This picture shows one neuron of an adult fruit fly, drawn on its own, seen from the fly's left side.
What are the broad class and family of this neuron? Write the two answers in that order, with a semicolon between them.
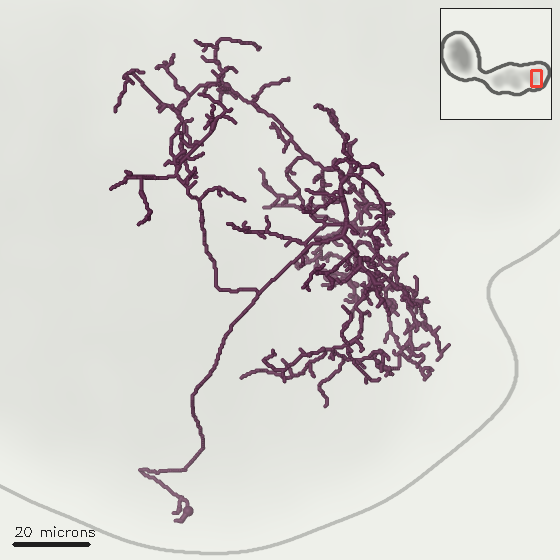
nerve-cord intrinsic neuron; hemilineage 13B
